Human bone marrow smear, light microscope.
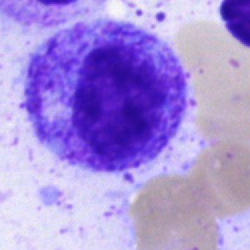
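Myelocyte, the cell in the middle. I can't make out any distinct nucleolus in its nucleus. Around the nucleus runs a moderate rim of bluish-purple cytoplasm, widest on the left, and just to the left of the nucleus there is a paler, less granular patch. On the right side, pale grey-tan red cells lie beside it.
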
